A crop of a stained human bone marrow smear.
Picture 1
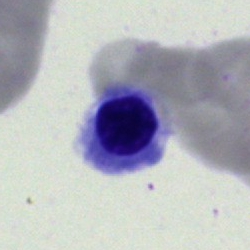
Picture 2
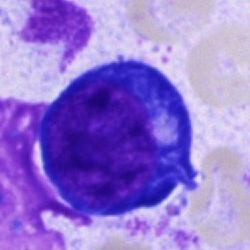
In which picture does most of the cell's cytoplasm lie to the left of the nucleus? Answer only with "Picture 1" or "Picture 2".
Picture 1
